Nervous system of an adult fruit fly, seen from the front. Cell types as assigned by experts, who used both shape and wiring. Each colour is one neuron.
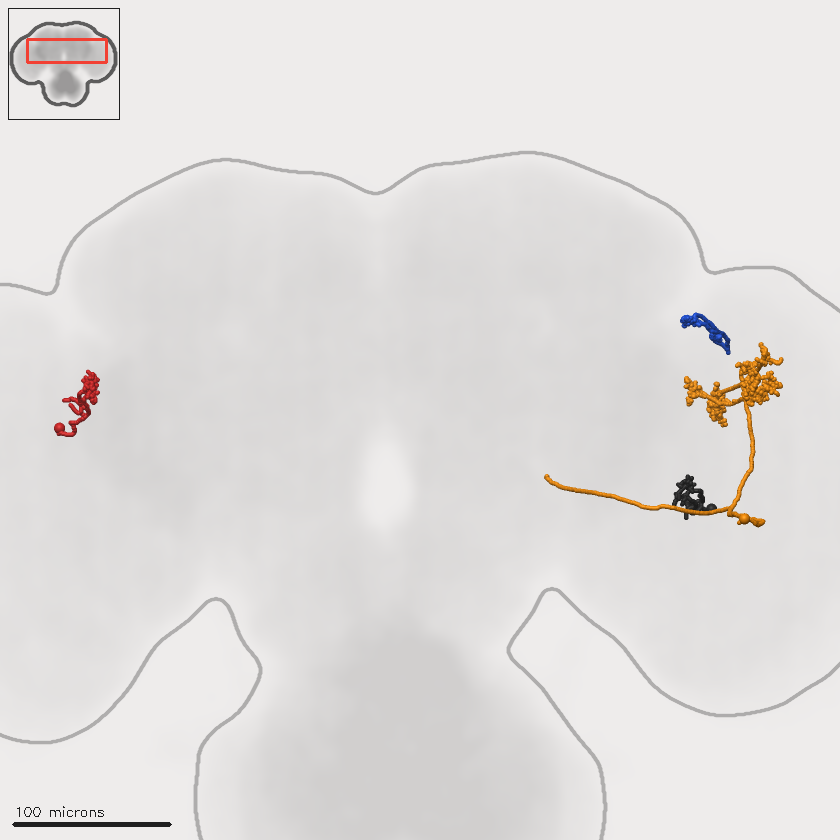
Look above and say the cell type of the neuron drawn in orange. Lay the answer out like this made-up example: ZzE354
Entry: TmY14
